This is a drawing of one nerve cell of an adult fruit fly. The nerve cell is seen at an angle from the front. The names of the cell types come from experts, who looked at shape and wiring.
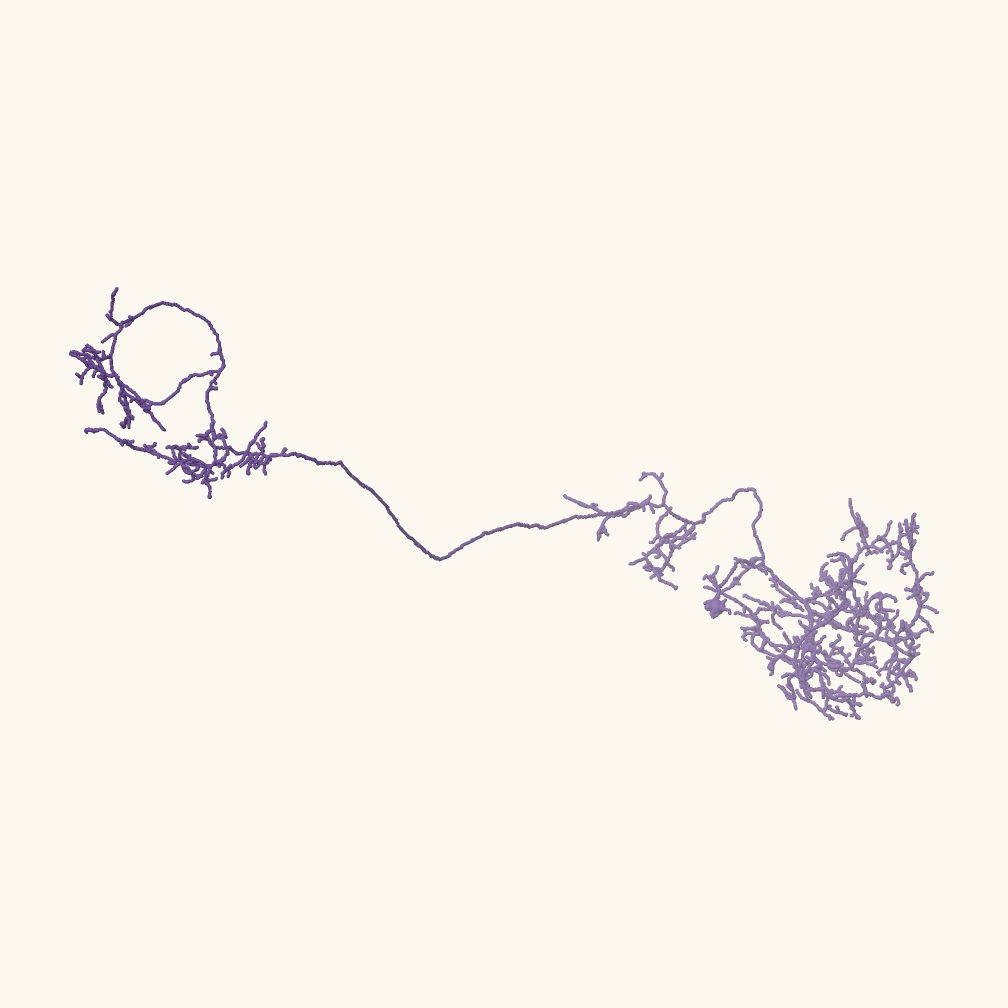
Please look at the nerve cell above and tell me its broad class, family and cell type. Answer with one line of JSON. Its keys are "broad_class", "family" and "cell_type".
{"broad_class": "ascending neuron", "family": "hemilineage 08B", "cell_type": "AN08B023"}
